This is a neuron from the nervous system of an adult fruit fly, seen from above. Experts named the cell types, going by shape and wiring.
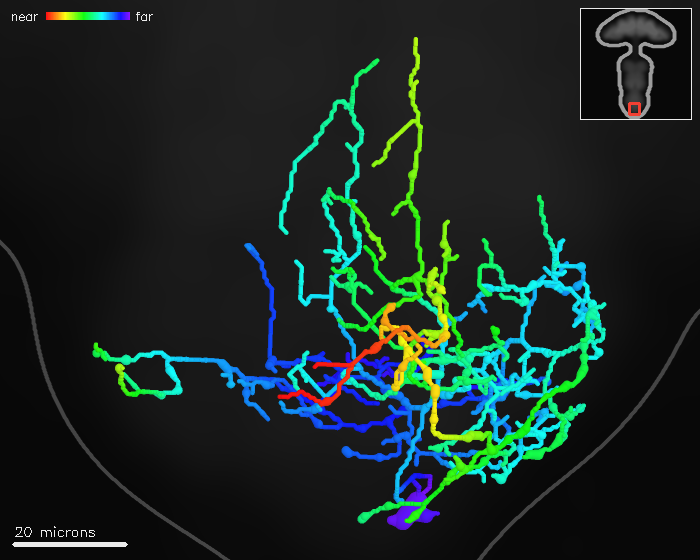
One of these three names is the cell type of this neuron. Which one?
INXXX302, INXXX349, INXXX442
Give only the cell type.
INXXX302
